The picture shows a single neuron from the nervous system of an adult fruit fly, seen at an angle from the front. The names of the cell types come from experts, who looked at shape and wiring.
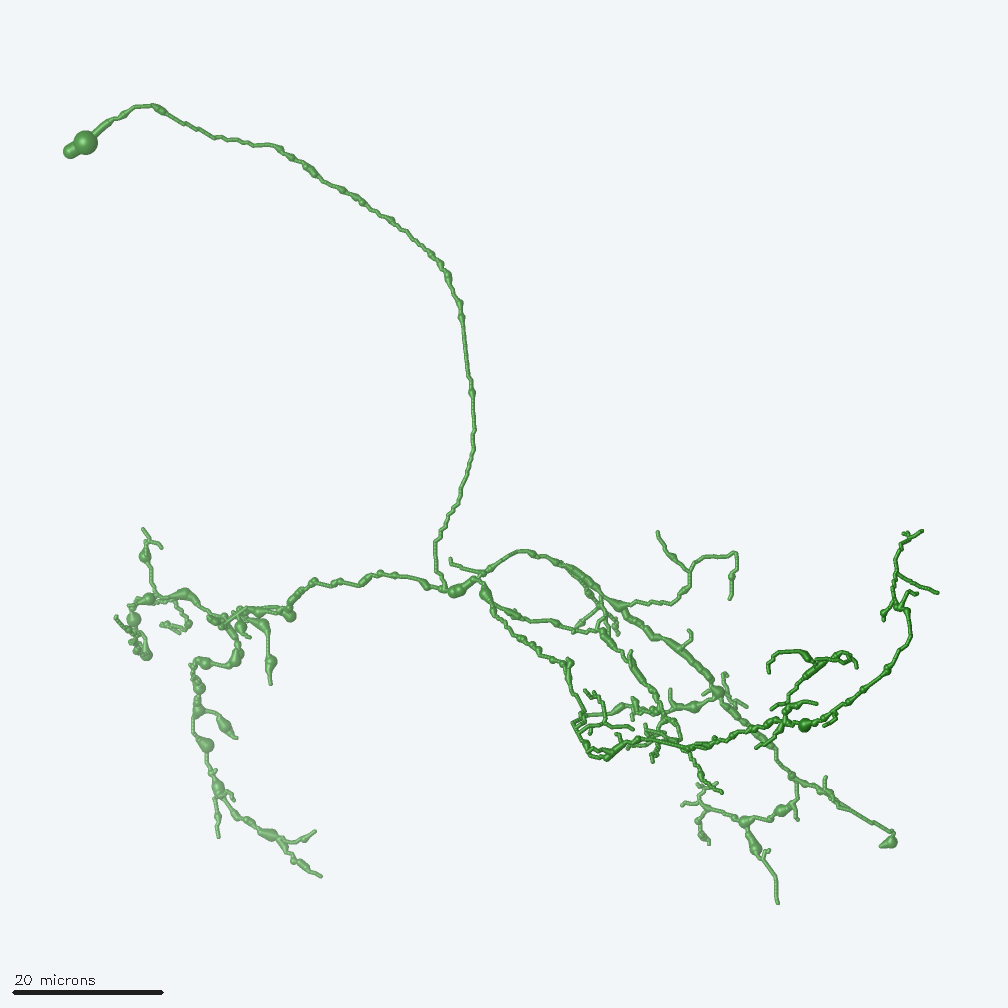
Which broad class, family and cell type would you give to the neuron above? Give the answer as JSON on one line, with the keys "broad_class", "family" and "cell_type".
{"broad_class": "central-brain intrinsic neuron", "family": "hemilineage SMPp&v1_posterior", "cell_type": "CB2954"}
